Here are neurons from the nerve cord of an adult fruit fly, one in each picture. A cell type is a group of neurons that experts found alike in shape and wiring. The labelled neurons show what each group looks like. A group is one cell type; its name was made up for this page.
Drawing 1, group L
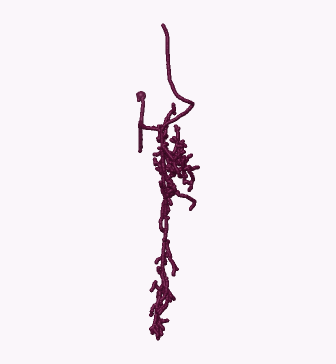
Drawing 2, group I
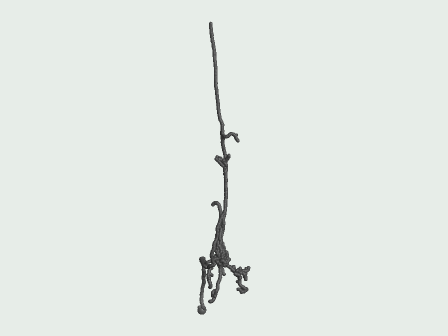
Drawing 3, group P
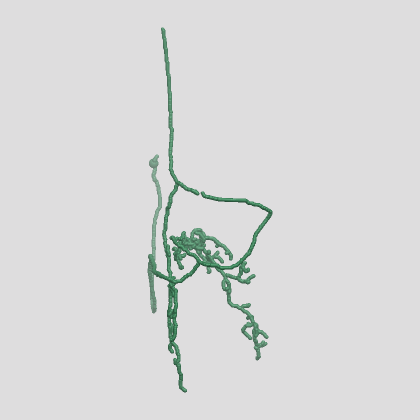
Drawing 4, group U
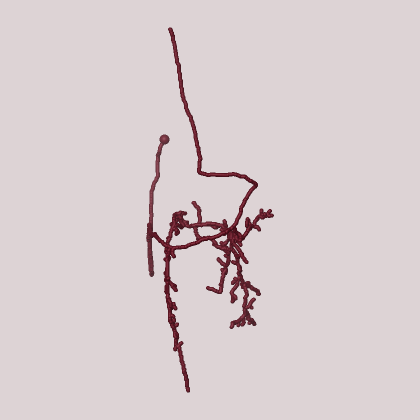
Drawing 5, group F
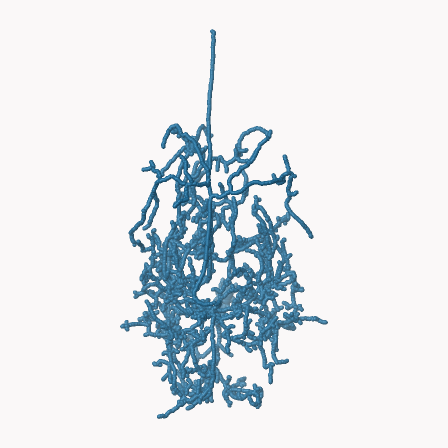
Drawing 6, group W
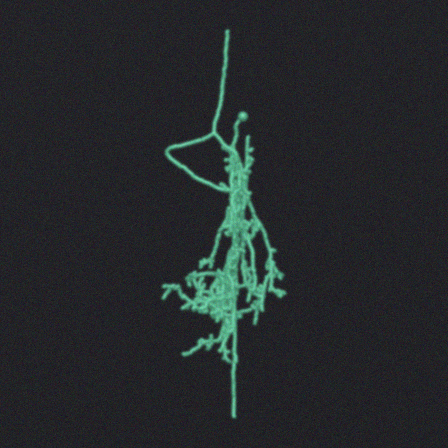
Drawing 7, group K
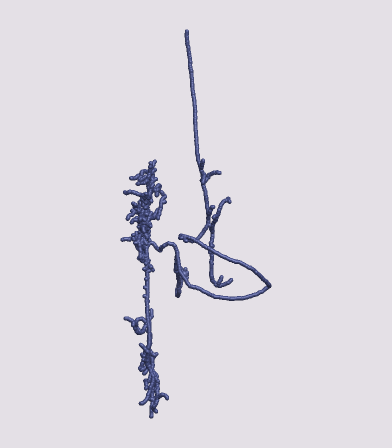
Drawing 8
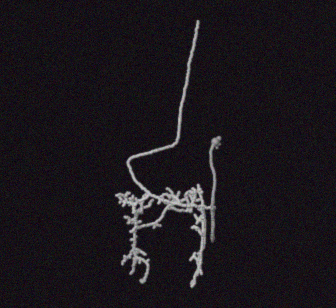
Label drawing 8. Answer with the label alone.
group U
